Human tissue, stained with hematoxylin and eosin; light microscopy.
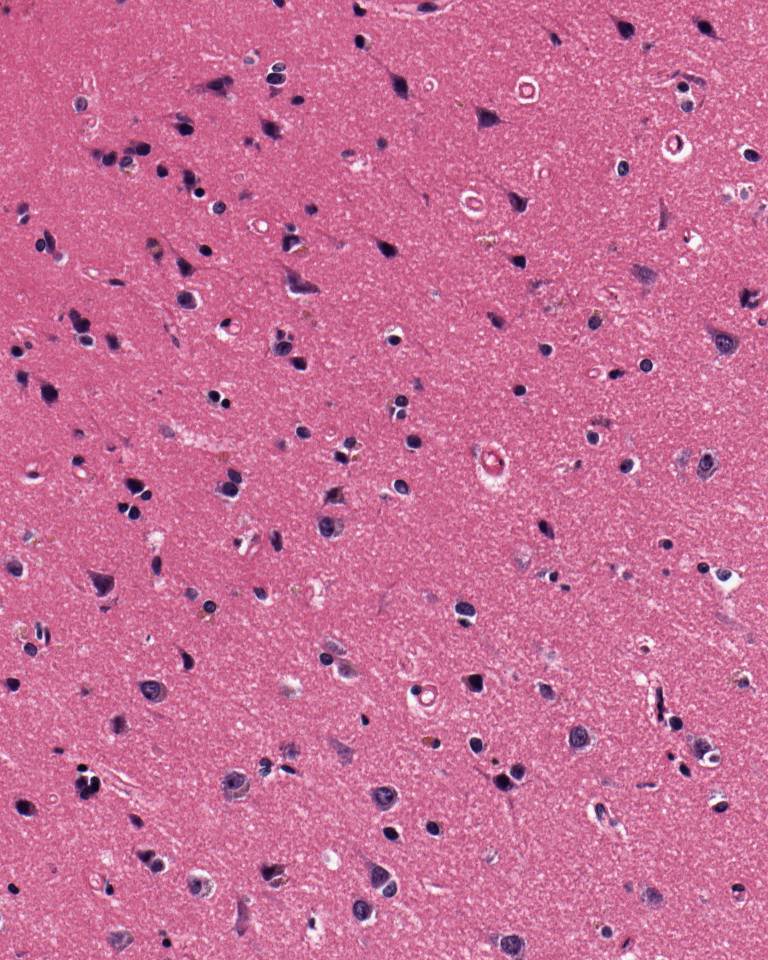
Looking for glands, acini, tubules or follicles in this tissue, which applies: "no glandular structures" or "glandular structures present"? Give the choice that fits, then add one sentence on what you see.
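No glandular structures. The whole field is a uniform pink, finely granular background with cells scattered singly and loosely through it, without any organised units.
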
